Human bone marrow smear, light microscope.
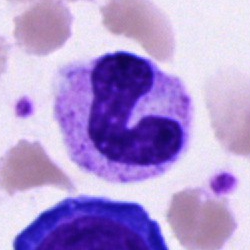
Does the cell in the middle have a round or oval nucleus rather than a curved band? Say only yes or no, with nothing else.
No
